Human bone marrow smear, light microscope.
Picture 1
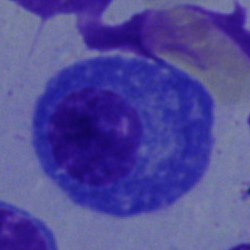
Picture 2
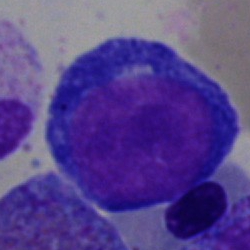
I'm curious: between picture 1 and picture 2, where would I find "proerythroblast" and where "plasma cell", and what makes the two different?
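Picture 1 shows a plasma cell; picture 2 shows a proerythroblast. Chromatin in the plasma cell is dark purple and coarsely clumped, while in the proerythroblast it is fine and evenly spread.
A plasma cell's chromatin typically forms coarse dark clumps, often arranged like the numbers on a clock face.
Both cells have deep blue cytoplasm; no distinct granules are seen in the plasma cell, and none are visible in the proerythroblast. The plasma cell's cytoplasm is abundant, with small pale spots scattered through it and a paler zone just to the right of the nucleus.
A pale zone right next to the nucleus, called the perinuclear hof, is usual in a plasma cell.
In the proerythroblast the cytoplasm forms a rim, wider on the upper left than on the lower right, and the outline is roughly round with a slightly bumpy edge.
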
